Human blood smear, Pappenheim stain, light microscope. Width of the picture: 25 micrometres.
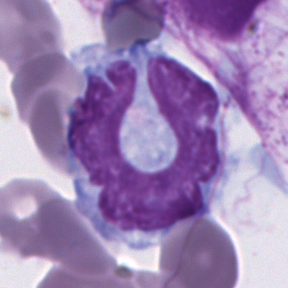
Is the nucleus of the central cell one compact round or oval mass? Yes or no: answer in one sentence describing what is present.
No, the shape of the nucleus is a curved band without separate lobes.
